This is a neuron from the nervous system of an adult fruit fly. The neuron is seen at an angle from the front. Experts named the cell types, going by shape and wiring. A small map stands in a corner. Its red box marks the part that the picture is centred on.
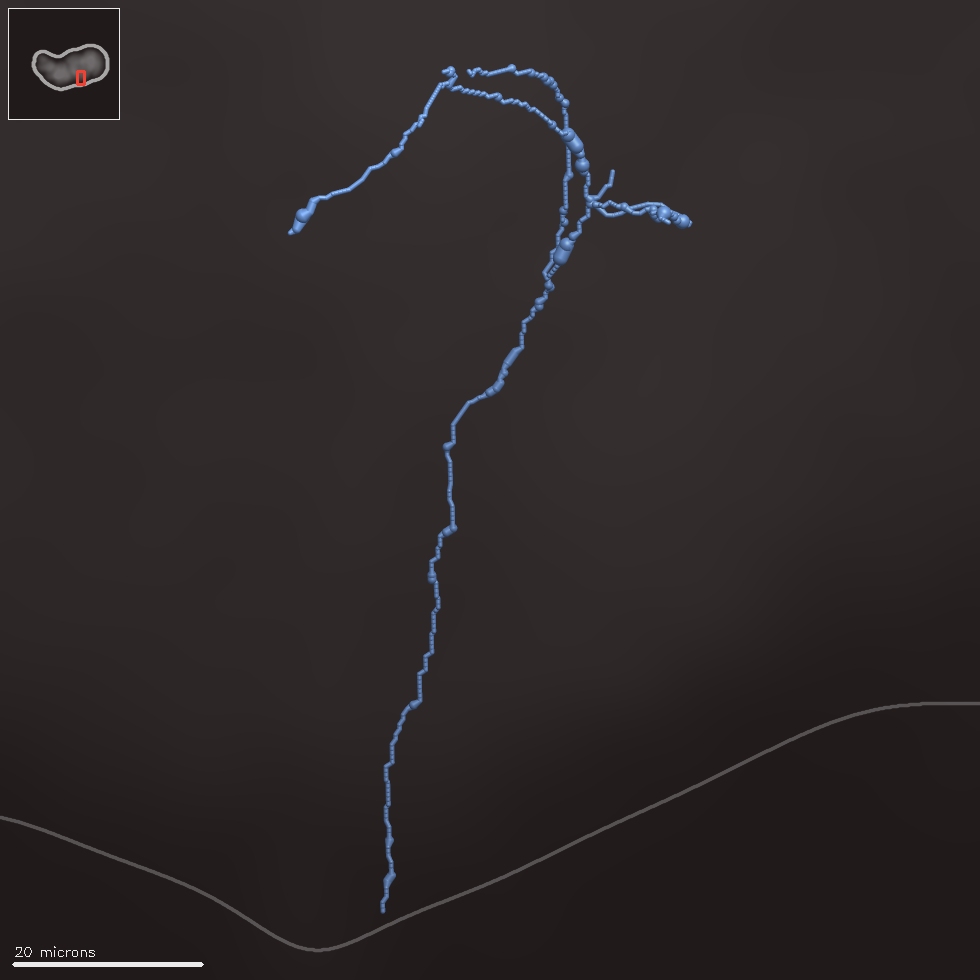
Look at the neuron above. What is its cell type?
LB2c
